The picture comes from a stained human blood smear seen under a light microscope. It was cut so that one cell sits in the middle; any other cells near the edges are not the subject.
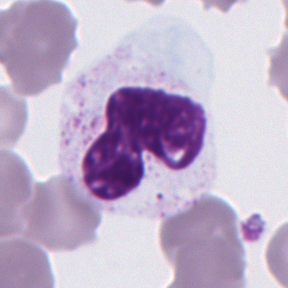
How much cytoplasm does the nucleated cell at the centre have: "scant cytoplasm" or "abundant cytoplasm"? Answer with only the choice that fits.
Abundant cytoplasm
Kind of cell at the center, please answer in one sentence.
Centred in the crop is a segmented neutrophil.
